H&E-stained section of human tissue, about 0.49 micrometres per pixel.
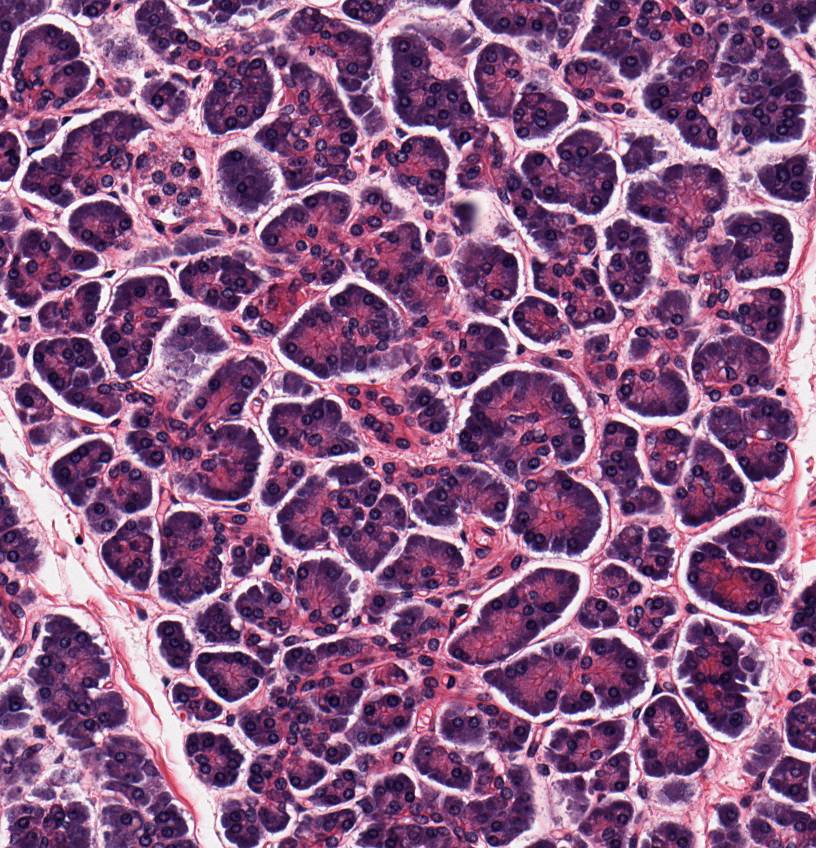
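Pancreas. The acini have very small central lumina, barely visible. Most acinar cells have deeply purple, basophilic cytoplasm that turns pinker toward the centre of each acinus, and round dark nuclei set toward the cell base at the acinar edge. A band of loose pink fibrous connective tissue crosses the lower left corner diagonally.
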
